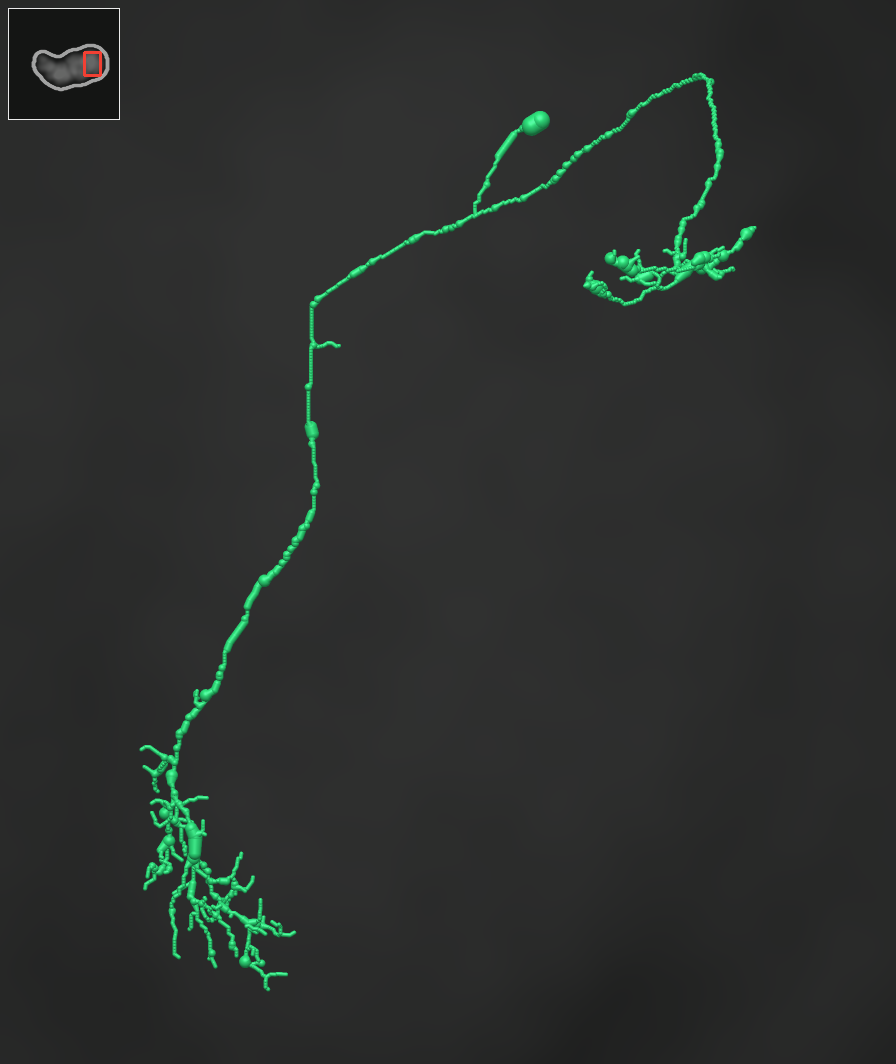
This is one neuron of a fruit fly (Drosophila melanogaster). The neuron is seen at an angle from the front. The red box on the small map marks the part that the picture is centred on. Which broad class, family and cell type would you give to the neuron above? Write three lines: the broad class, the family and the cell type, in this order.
visual projection neuron
hemilineage VPNd2
LC10c-1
